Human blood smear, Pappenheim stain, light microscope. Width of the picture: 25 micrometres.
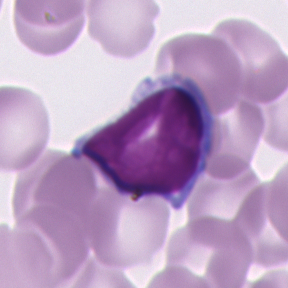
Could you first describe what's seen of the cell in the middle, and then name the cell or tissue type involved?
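Hmm, the outline isn't round; it's irregular and angular. Nearly the whole cell is taken up by the nucleus. I can't see any granules in the cytoplasm, though at the upper left its edge looks ragged, with small blebs. So, then: a typical lymphocyte.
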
